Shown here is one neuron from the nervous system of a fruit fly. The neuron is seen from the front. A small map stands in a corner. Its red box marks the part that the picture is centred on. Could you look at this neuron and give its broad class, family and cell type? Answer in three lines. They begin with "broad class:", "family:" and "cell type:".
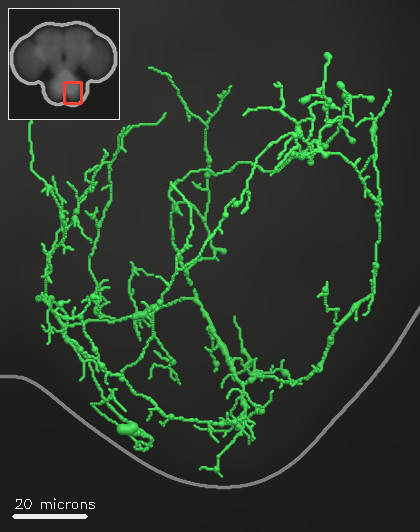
broad class: nerve-cord intrinsic neuron
family: hemilineage 04B
cell type: IN04B025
